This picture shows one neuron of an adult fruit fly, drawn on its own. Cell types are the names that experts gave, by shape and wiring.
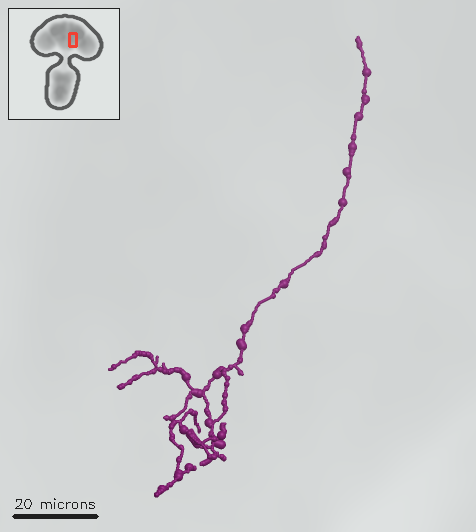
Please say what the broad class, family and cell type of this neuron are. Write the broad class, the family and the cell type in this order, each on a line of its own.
sensory neuron entering the brain
class mechanosensory
JO-EV3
